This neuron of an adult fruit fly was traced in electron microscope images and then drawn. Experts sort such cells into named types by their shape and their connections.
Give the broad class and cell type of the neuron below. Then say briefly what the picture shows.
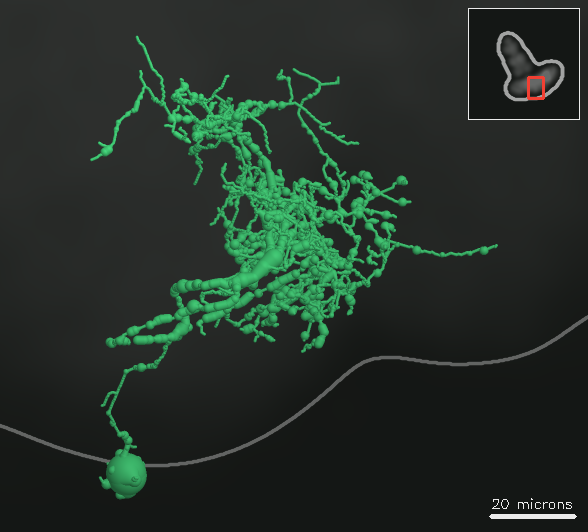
This is a central-brain intrinsic neuron. Its cell type is PRW068. By the scale bar it is about 110 microns tall in this view. Dozens of branch ends can be seen.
